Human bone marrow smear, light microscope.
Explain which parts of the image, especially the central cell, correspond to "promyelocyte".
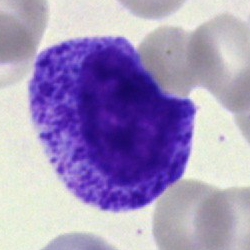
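The cell is a promyelocyte, and the feature that goes with that name is its nucleus, which lies off-centre toward the right side of the cell.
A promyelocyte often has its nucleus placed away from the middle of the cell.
The nucleus here stains a deep dark purple. The cytoplasm forms a broad crescent along the left and lower side and is packed with coarse dark purple granules.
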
